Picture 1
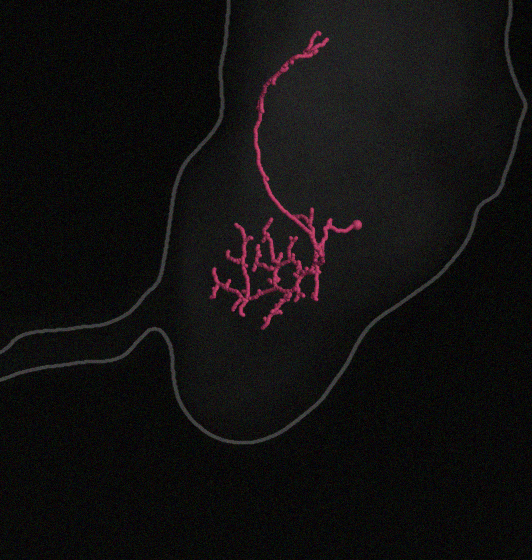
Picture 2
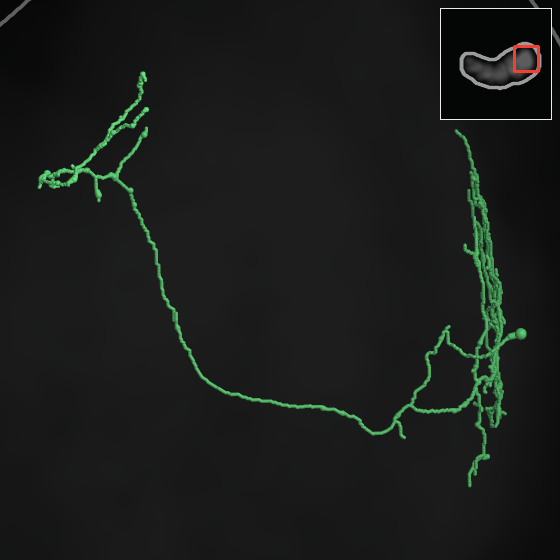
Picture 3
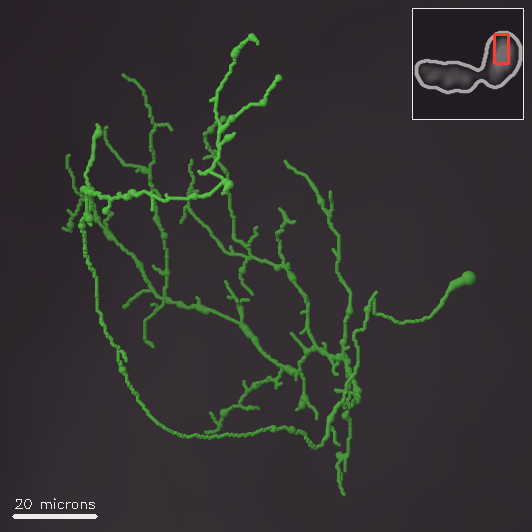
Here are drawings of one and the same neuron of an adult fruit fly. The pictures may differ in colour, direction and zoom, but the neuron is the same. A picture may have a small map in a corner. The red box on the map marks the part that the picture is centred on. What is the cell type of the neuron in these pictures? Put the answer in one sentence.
The cell type is MeVP16.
